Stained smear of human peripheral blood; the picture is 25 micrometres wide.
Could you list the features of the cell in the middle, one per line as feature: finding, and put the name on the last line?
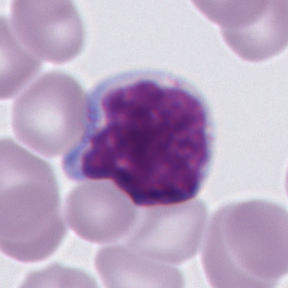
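Nucleus: irregular, somewhat angular, about 11 micrometres across
Extent: fills most of the cell
Cytoplasm: narrow pale blue rim, widest on the left
Granules: a few, fine, reddish-purple, along the upper right edge
Identity: large granular lymphocyte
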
